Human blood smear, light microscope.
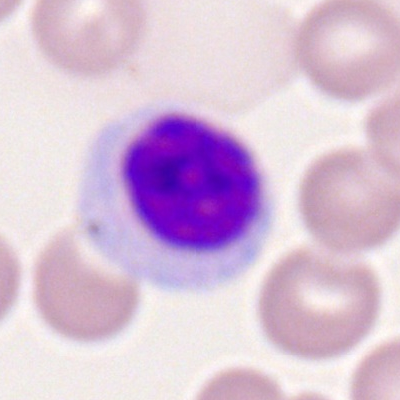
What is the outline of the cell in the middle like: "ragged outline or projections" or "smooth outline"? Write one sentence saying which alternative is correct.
The outline of this cell is free of projections and smooth.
